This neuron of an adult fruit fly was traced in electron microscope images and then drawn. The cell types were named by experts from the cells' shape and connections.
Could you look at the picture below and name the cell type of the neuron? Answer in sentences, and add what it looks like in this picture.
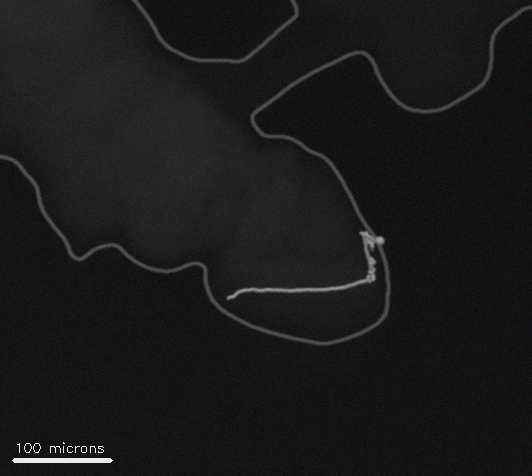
It is of cell type C3. Its broad class is optic-lobe intrinsic neuron. The cell body can be seen on the right of the picture. From left to right in the picture it spans about 160 microns.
